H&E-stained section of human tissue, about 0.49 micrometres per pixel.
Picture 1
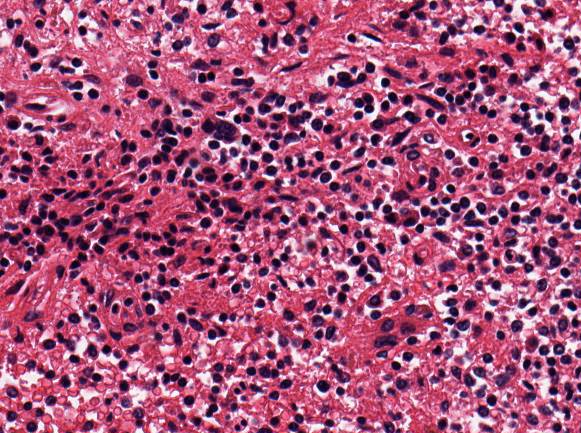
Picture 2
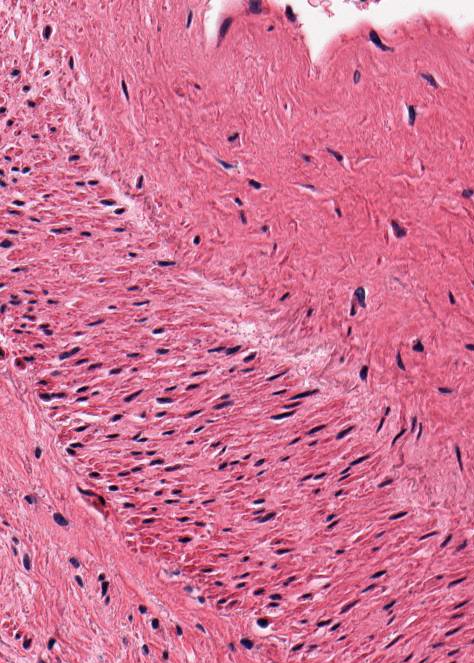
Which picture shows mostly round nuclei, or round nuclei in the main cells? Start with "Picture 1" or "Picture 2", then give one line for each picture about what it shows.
Picture 1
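Picture 1: Most of the cells have small, round, darkly stained nuclei.
Picture 2: The spindle cells in the band have elongated, dark-staining nuclei with pink cytoplasm drawn out along their length.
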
